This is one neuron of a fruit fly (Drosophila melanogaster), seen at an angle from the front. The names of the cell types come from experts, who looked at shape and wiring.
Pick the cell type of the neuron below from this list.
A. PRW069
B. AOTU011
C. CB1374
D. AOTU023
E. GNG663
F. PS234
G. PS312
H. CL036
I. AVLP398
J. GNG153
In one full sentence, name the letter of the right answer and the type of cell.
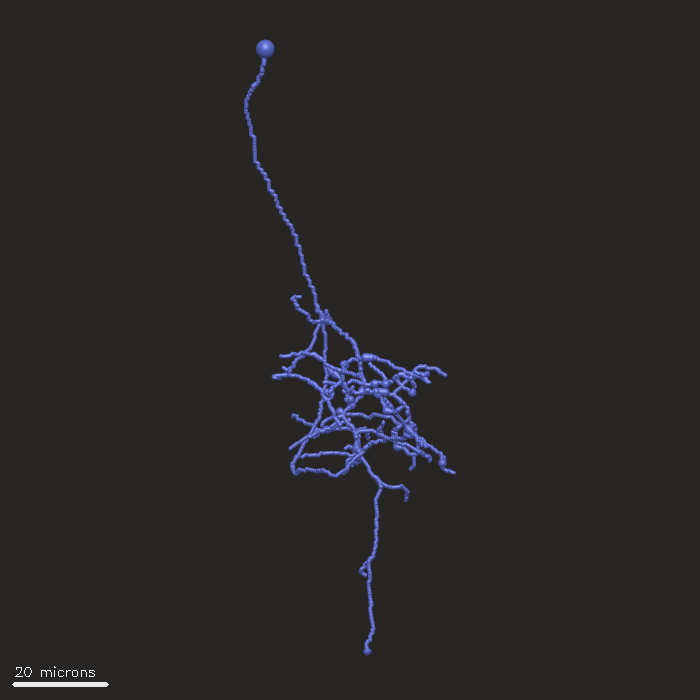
By cell type, the neuron is classed as CB1374, which is option C.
